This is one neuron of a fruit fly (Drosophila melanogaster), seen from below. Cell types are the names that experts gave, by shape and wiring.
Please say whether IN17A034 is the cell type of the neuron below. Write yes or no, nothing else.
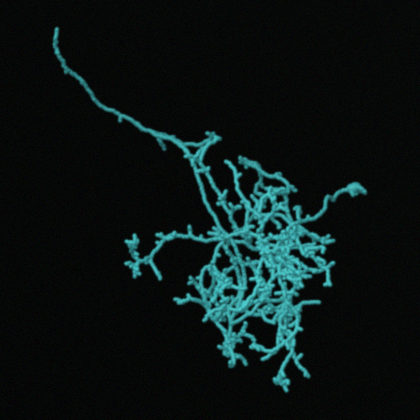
yes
